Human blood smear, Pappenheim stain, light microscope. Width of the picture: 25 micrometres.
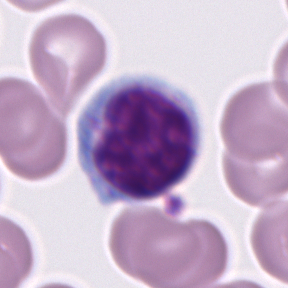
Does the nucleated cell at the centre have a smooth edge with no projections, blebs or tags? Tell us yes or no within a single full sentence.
No, there is a ragged or frayed outline, or projections, blebs or tags, on this cell.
